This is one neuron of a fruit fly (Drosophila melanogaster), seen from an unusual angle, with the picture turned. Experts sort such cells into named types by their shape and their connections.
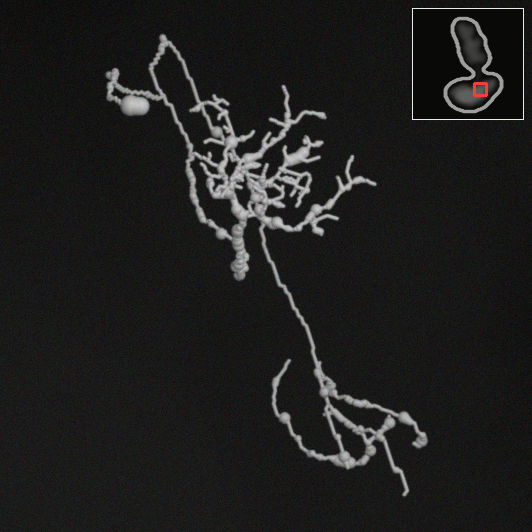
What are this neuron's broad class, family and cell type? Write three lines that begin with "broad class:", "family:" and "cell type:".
broad class: visual projection neuron
family: hemilineage VPNp2
cell type: LC18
